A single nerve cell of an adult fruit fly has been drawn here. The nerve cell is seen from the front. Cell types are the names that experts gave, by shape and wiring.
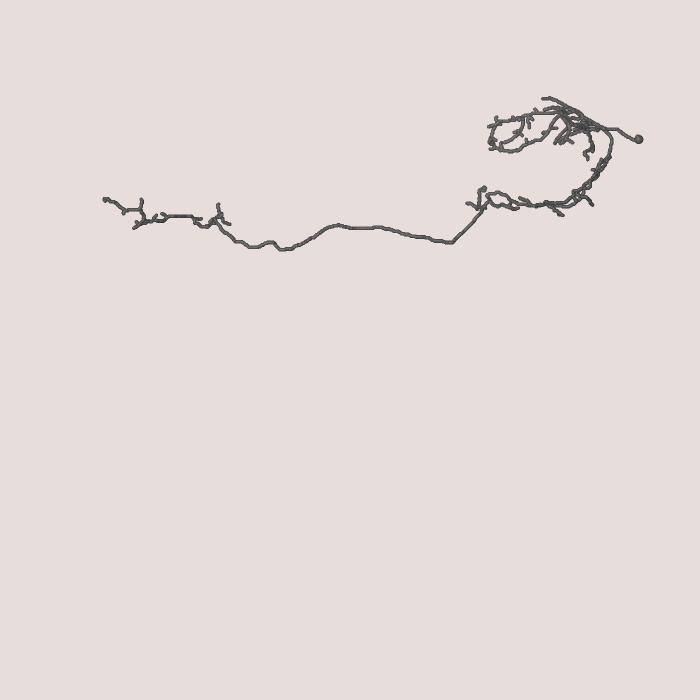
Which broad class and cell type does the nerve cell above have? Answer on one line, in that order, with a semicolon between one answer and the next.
central-brain intrinsic neuron; SLP375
